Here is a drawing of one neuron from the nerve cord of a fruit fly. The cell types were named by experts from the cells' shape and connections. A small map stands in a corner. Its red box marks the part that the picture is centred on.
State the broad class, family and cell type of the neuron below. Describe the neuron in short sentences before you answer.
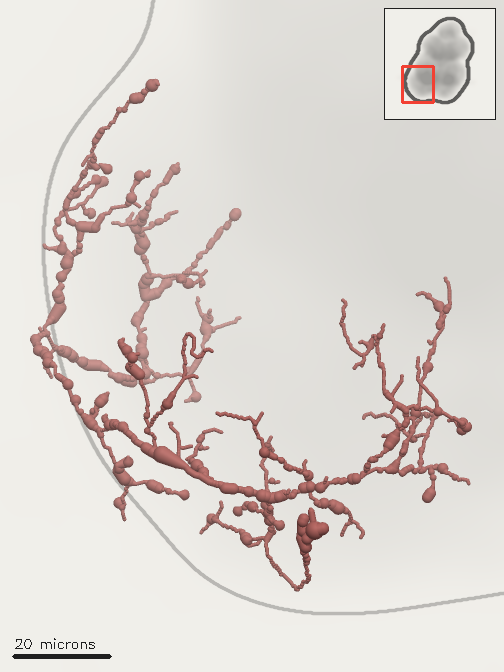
From top to bottom in the picture it spans about 110 microns. Dozens of branch ends can be seen. This is a nerve-cord intrinsic neuron. Its family is hemilineage 13A. Its cell type is IN13A059.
